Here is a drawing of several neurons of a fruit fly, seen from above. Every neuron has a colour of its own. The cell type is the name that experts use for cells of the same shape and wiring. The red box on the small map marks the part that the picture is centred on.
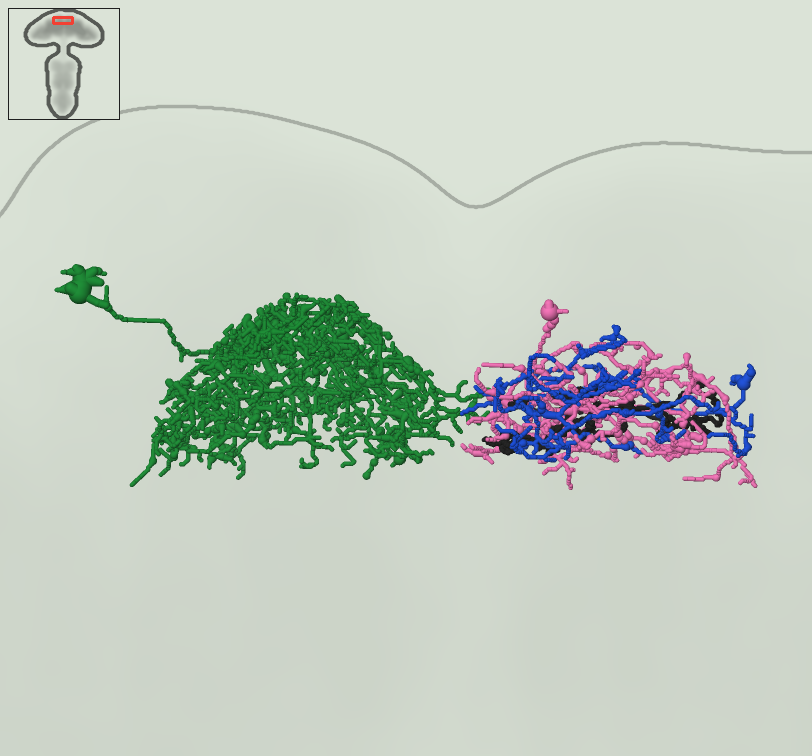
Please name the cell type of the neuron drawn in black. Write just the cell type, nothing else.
aPhM1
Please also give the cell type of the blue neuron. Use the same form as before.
GNG379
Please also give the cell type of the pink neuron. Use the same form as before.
GNG362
